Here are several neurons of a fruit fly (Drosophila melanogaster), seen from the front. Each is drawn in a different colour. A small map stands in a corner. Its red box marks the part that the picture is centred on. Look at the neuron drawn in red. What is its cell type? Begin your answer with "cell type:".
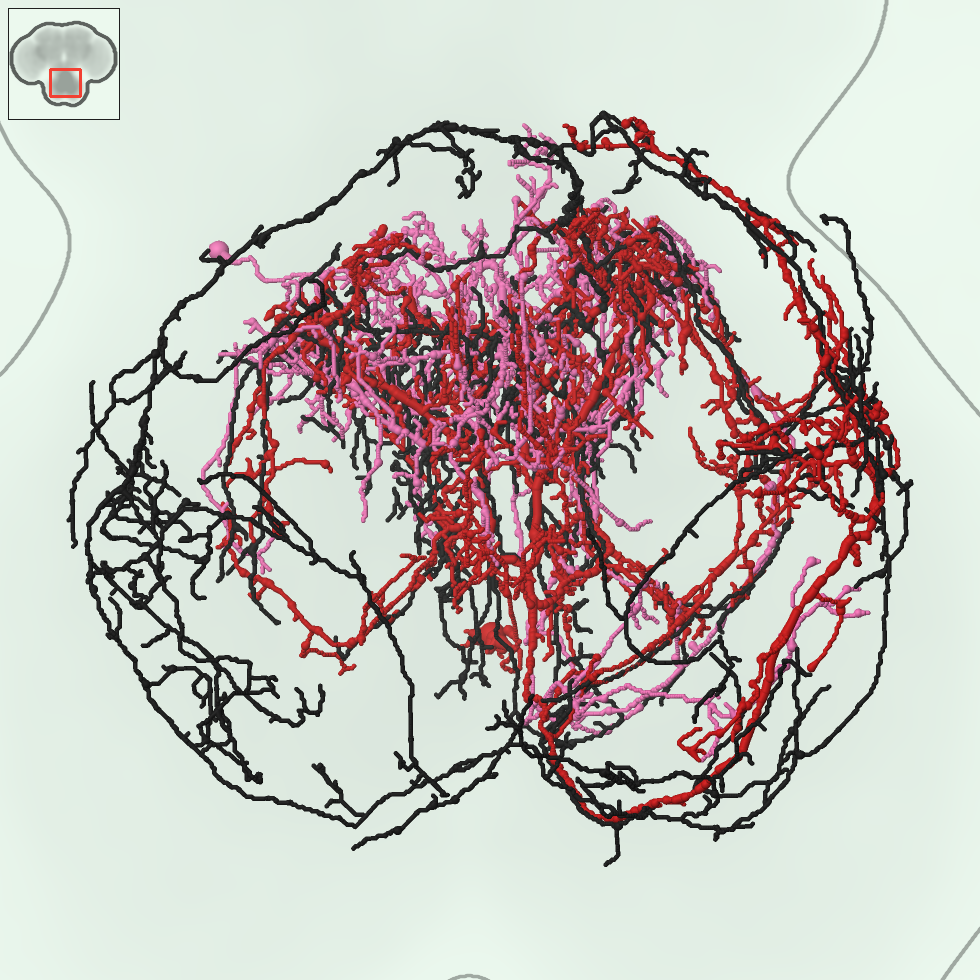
cell type: IN05B016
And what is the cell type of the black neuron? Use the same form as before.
cell type: IN13B104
